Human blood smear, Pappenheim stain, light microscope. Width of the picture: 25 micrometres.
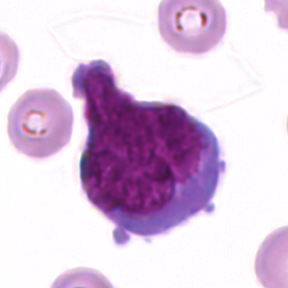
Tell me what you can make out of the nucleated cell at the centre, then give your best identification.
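There's a knob-like bulge off the upper left of an irregular outline, and the nucleus, which fills most of the cell, reaches into it. The thin rim of cytoplasm is broadest at the lower right, and small round blebs protrude from the bottom border. Call it an atypical promyelocyte.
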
